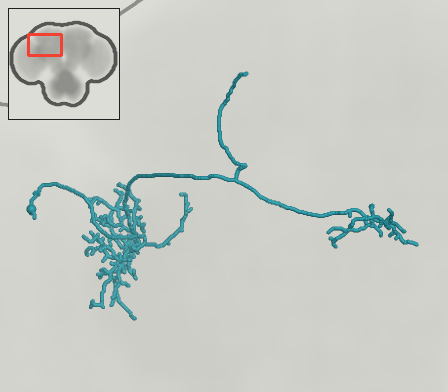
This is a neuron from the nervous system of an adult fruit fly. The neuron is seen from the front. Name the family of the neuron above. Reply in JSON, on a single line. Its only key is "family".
{"family": "hemilineage SLPa&l1_lateral"}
